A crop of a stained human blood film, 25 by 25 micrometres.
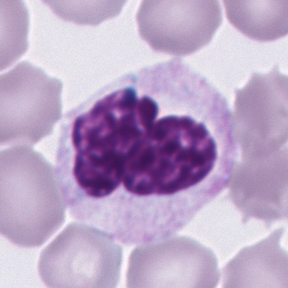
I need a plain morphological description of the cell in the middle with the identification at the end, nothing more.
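Nucleus irregular, with a lobed outline, about 13 by 10 micrometres. Cytoplasm pale lilac-pink, surrounding it on all sides. Fine, scattered pinkish-purple granules throughout. Segmented neutrophil.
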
